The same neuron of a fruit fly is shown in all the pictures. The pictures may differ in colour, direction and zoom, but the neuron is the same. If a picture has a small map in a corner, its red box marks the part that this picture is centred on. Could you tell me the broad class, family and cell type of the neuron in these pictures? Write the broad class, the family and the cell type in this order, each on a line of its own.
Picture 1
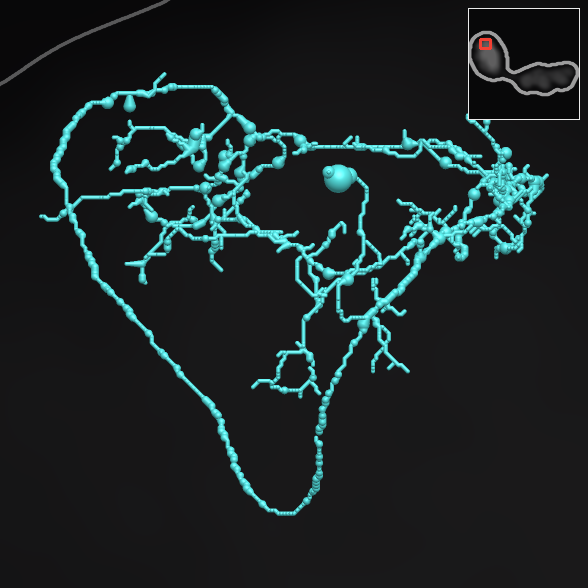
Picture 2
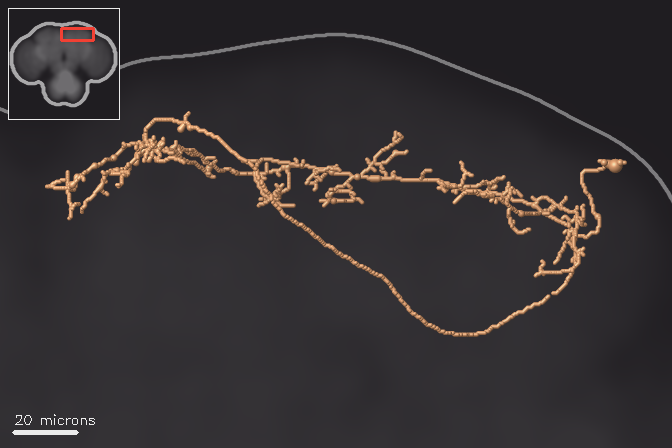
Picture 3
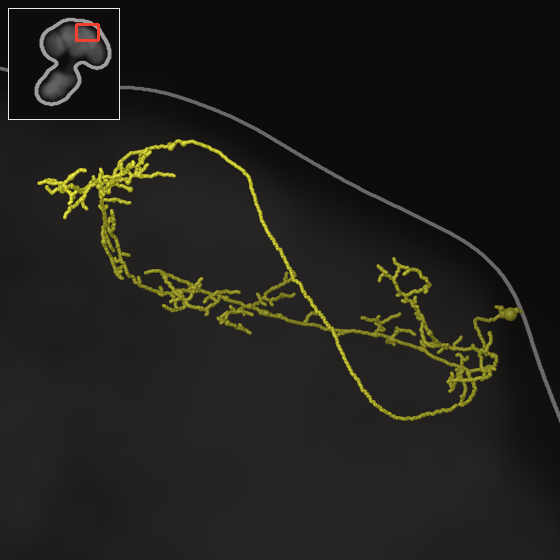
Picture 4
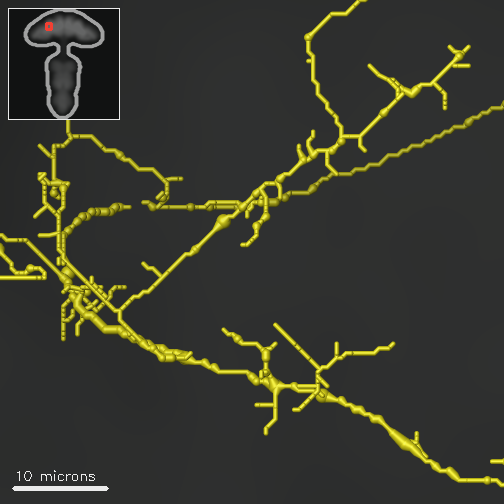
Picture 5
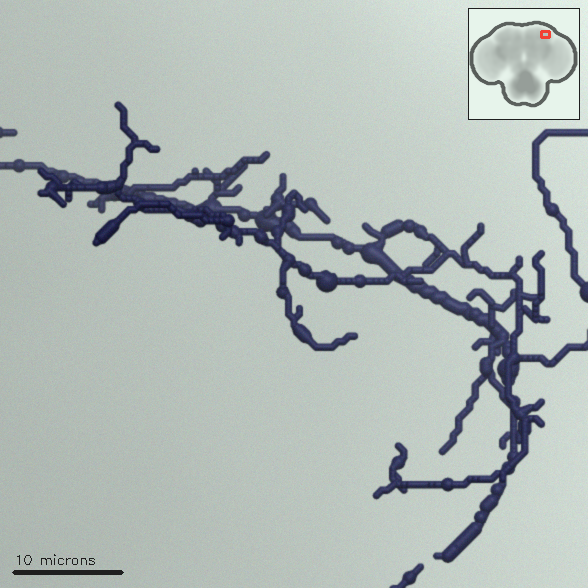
central-brain intrinsic neuron
hemilineage LHl2_dorsal
CB1289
